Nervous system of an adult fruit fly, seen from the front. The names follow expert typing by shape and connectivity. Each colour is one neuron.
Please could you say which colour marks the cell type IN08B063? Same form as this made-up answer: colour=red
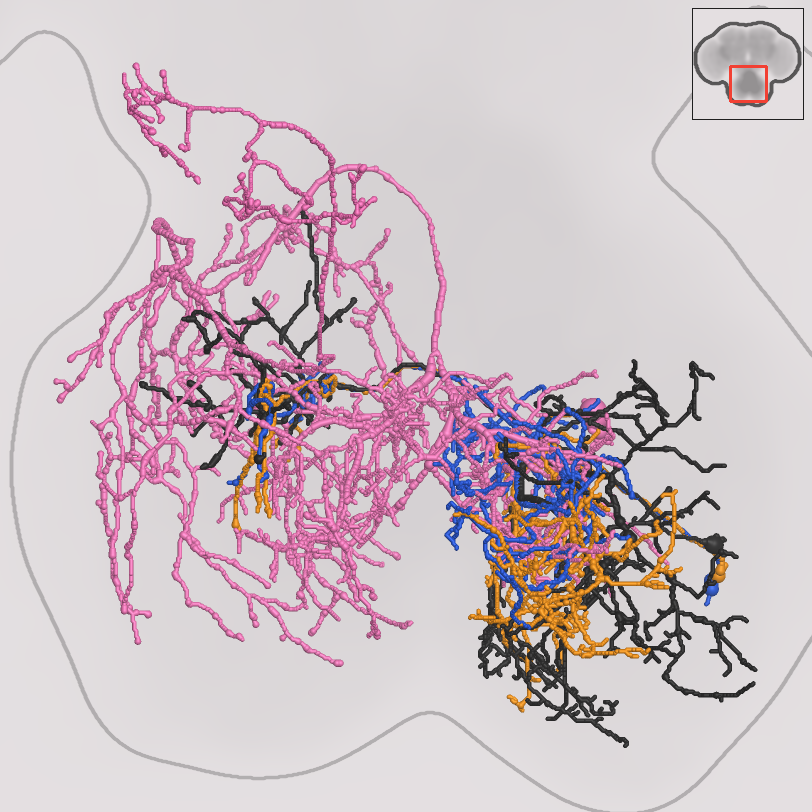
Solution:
colour=blue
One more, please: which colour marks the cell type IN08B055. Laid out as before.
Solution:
colour=orange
